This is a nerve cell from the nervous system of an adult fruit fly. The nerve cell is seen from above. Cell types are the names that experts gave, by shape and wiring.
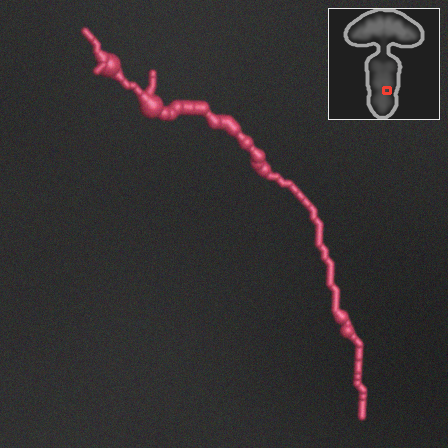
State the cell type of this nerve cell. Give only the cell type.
SNxx33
